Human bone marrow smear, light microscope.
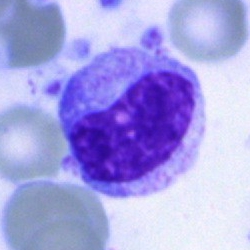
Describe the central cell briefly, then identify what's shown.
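The one in the middle is roughly round, with a nucleus taking up more than half the cell. There's a paler zone of cytoplasm sitting against the upper border of the nucleus, and no clear vacuoles anywhere in the cytoplasm. That one's a metamyelocyte.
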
